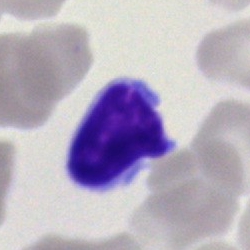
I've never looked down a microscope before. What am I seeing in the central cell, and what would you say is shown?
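In the central cell, the nucleus occupies nearly the entire cell, and no nucleoli are discernible within it. The cytoplasm contains no visible granules. A small, blunt protrusion projects from the right side of the cell. This cell is a lymphocyte.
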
